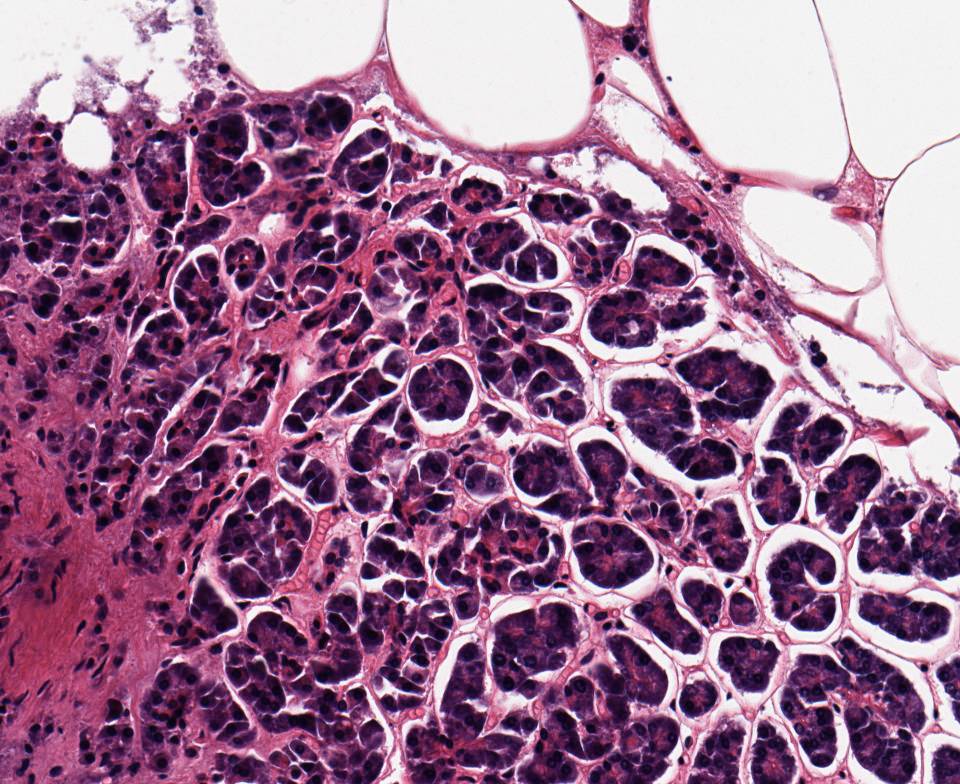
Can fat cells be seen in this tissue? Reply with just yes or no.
Yes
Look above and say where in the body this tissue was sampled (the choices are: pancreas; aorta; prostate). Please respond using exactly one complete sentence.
This section was cut from tissue of the pancreas.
